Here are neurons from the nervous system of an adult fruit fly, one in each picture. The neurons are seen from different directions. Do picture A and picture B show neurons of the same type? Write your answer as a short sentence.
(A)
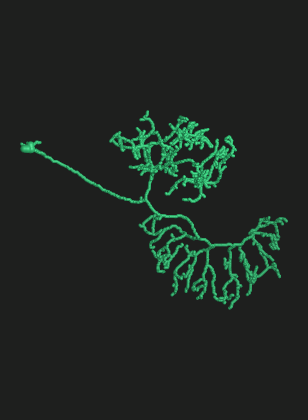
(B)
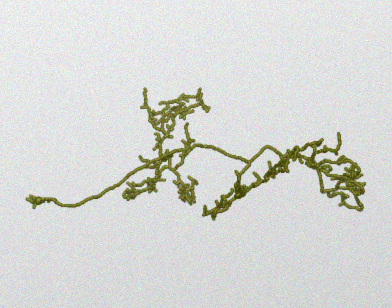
They are of the same cell type.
